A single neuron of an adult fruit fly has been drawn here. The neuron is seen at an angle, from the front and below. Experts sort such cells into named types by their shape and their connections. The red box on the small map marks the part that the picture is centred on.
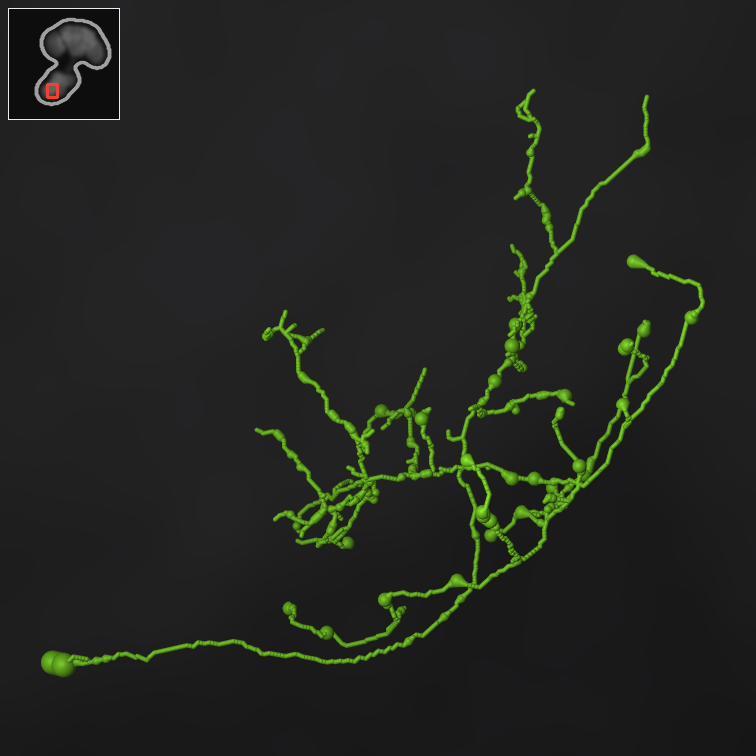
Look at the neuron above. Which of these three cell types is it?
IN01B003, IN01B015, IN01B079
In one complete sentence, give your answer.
On the level of cell type, this neuron is IN01B079.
